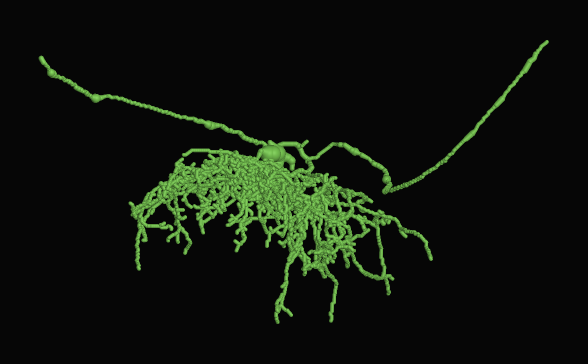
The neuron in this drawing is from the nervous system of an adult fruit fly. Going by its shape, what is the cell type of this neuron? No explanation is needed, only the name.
ENXXX128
